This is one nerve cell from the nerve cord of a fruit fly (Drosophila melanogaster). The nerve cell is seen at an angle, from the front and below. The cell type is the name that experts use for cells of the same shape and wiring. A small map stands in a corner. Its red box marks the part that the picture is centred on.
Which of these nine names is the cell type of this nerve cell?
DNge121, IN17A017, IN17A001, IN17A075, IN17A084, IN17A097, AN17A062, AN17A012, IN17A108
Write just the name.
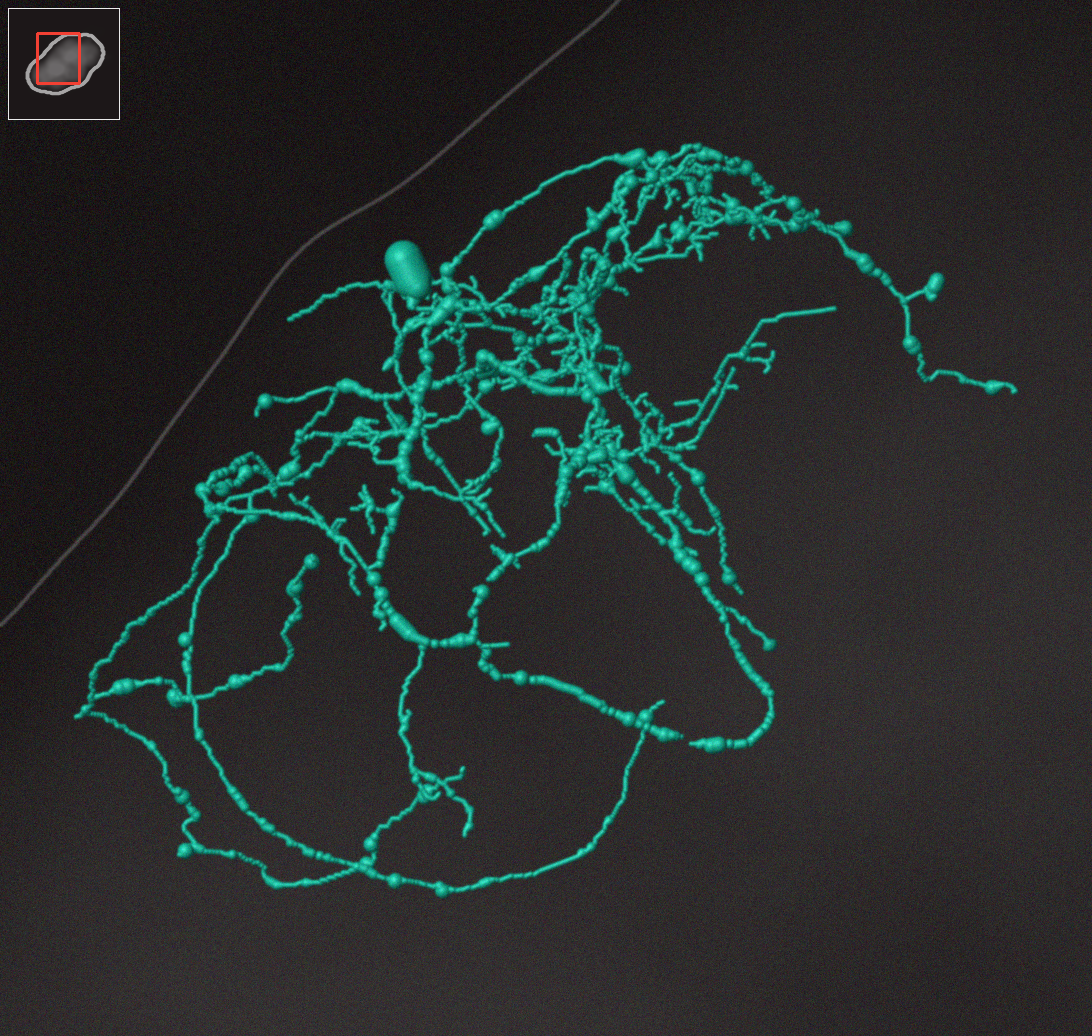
IN17A075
